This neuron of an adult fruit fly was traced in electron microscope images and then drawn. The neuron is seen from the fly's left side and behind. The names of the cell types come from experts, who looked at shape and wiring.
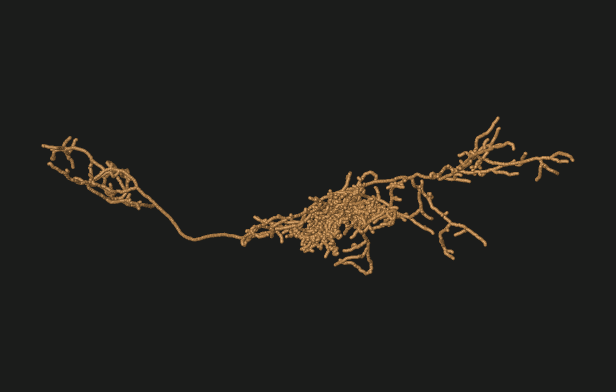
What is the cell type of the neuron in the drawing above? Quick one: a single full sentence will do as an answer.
It is AN18B001 that is the cell type of the neuron.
